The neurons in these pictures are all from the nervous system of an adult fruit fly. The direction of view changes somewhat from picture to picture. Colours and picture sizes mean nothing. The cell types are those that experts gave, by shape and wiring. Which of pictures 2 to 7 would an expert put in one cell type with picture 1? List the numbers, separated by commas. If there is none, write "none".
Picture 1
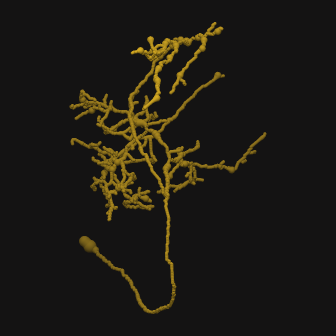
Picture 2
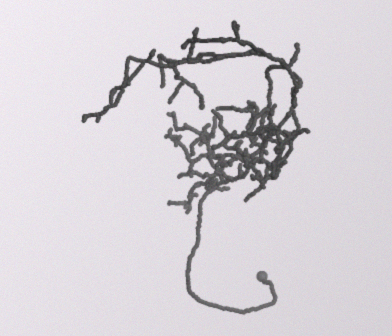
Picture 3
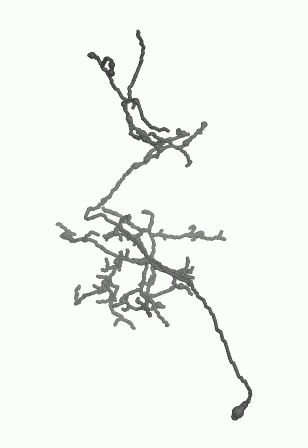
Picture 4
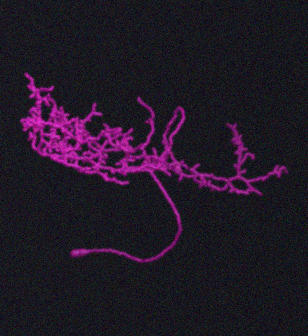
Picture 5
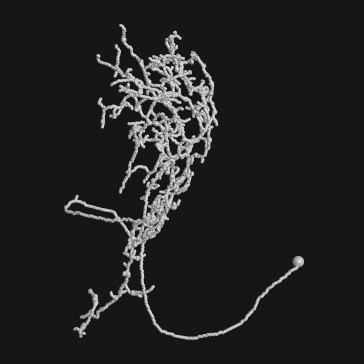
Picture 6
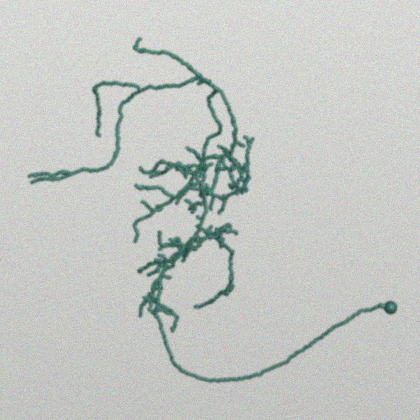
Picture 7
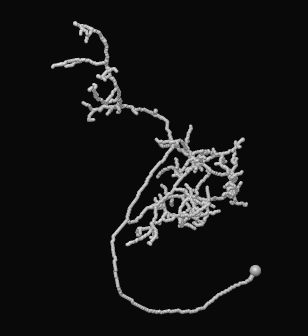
3, 7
